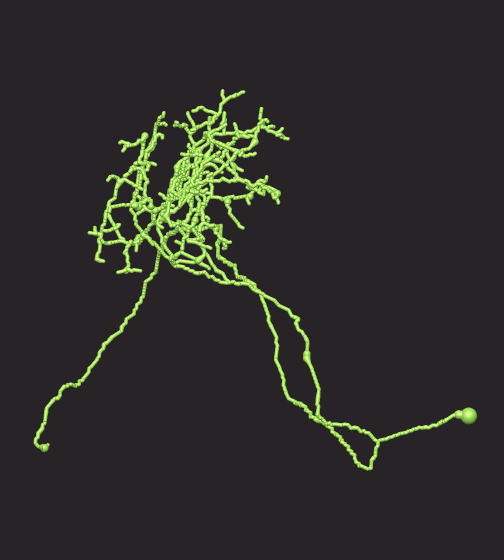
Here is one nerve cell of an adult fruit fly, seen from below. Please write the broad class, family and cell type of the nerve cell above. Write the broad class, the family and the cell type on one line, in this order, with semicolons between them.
visual projection neuron; LC; LC28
